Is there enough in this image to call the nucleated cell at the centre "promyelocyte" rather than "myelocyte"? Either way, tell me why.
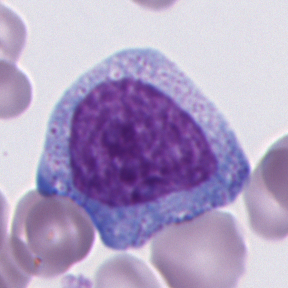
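Promyelocyte. Cytoplasm blue, not pinkish; reddish-purple granules scattered through it, fine in size.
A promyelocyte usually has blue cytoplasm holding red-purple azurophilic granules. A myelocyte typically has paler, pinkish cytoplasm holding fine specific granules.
Cytoplasm forms a broad rim all around the nucleus, its blue deepest at the outer edge of the cell.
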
